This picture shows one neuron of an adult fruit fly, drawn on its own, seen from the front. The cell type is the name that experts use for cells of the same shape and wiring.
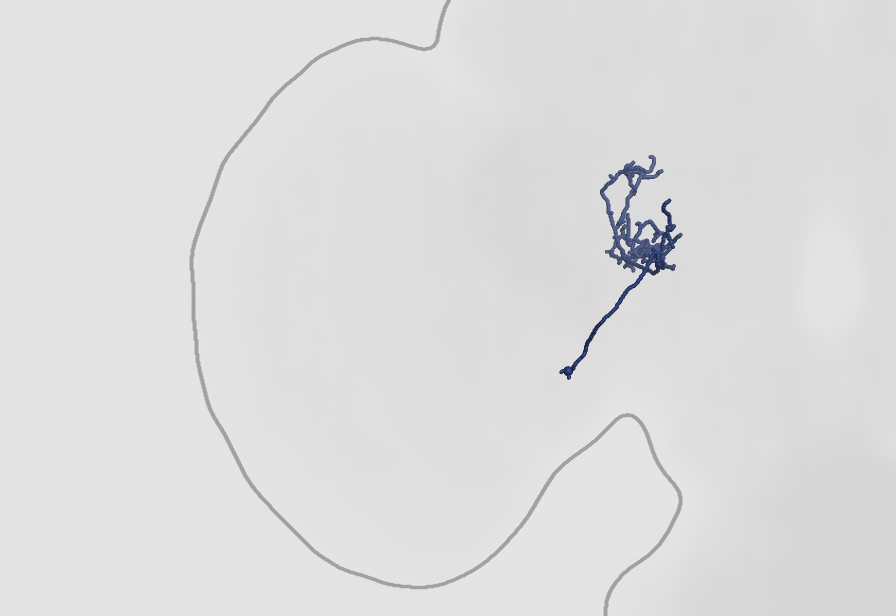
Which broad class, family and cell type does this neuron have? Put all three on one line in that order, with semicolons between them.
central-brain intrinsic neuron; hemilineage LALa1_posterior; CB1654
